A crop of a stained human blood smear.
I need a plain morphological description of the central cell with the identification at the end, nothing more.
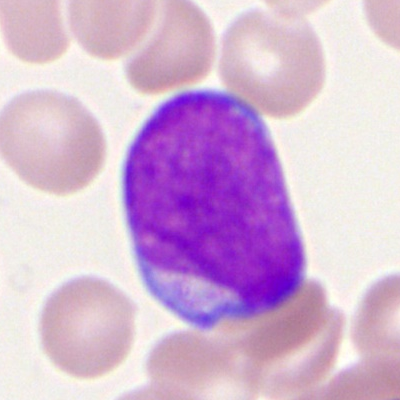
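Looking first at the outline, I'd call it oval and mostly smooth. The cytoplasm is scant, only a thin rim around most of the nucleus, and pale blue. I can't make out any distinct granules in it. This is a myeloblast.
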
